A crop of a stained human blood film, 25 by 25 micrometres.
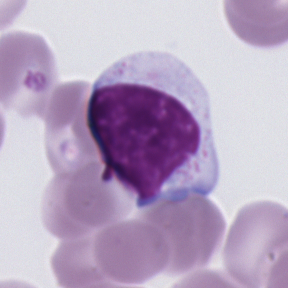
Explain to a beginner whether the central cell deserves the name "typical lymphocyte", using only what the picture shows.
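The cell measures about 14 by 12 micrometres, and its nucleus fills about 60% of its area. The chromatin is dark purple, clumped and mottled, and a small dark knob juts out from the lower left edge of the nucleus. The cytoplasm is pale blue-grey, lies mostly on the upper right side of the nucleus, turns a deeper blue along its lower edge and contains no vacuoles. Small reddish-pink granules are scattered sparsely through it.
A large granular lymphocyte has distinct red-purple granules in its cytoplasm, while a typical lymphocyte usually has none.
The granules here therefore count for large granular lymphocyte and against typical lymphocyte.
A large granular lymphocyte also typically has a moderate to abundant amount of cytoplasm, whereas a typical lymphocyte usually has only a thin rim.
With the nucleus filling only about 60% of the cell, the cytoplasm here goes with large granular lymphocyte rather than typical lymphocyte. The cell is therefore a large granular lymphocyte, not a typical lymphocyte.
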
